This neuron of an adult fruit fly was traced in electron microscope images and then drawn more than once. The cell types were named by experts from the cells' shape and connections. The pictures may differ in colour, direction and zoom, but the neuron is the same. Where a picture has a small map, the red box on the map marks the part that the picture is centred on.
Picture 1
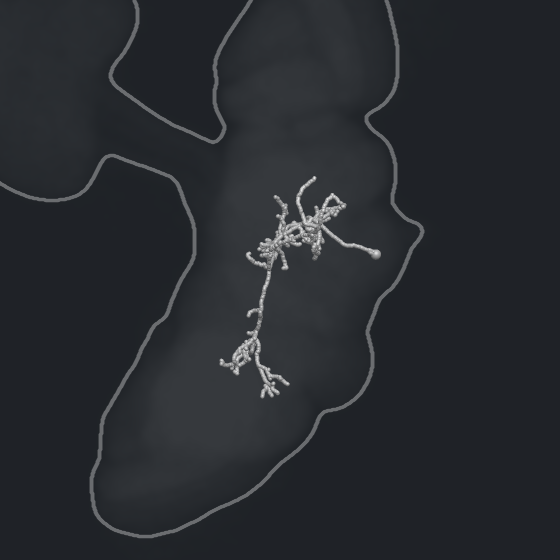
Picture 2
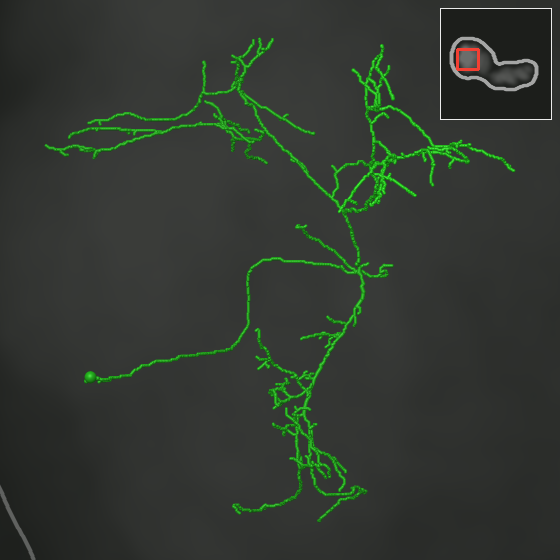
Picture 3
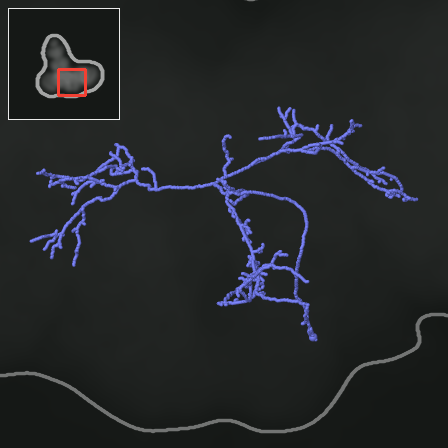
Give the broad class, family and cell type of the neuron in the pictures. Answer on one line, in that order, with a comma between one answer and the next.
central-brain intrinsic neuron, hemilineage PSa1, AVLP462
